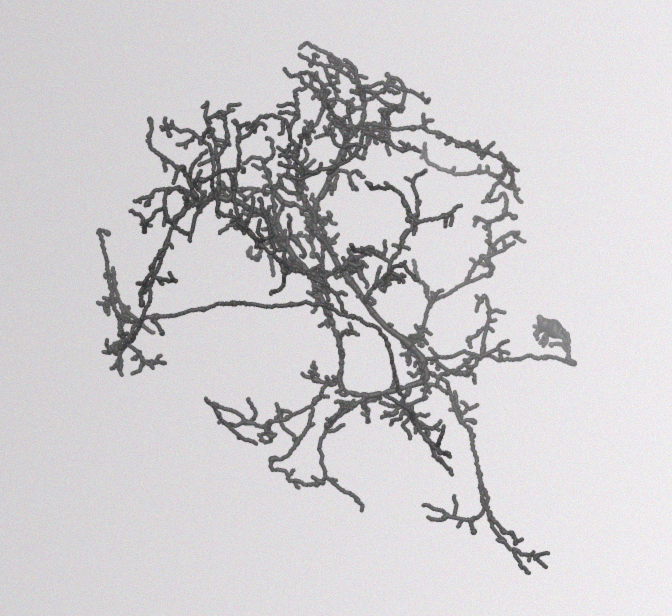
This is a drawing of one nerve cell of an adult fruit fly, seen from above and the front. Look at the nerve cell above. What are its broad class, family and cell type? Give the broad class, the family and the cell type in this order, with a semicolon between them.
nerve-cord intrinsic neuron; hemilineage 03B; IN03B024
